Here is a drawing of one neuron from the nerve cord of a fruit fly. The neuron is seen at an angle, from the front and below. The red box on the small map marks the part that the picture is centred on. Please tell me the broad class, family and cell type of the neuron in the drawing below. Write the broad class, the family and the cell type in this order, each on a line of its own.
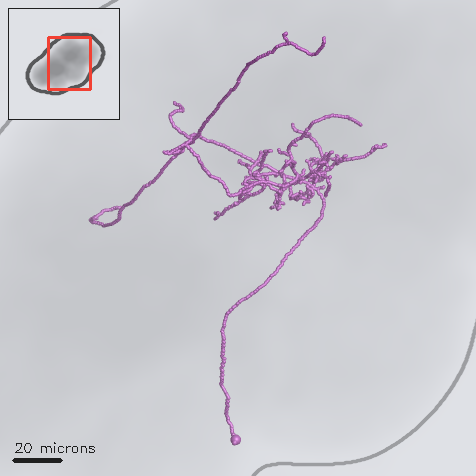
nerve-cord intrinsic neuron
hemilineage 06A
IN06A088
